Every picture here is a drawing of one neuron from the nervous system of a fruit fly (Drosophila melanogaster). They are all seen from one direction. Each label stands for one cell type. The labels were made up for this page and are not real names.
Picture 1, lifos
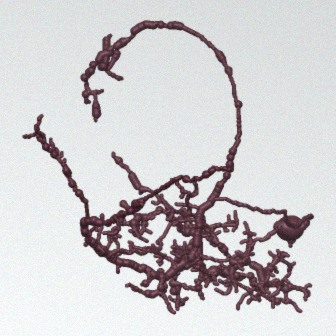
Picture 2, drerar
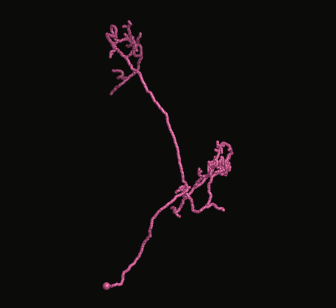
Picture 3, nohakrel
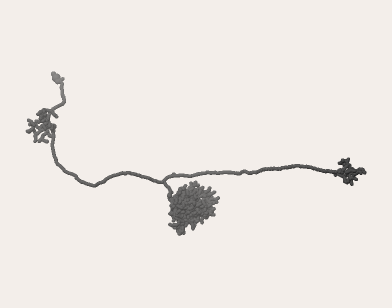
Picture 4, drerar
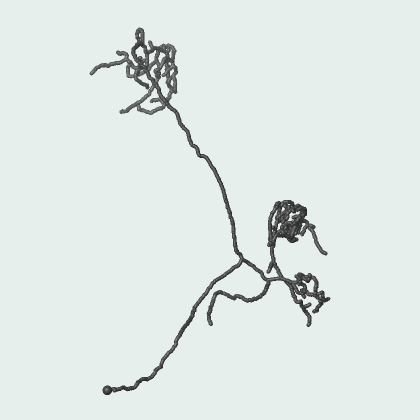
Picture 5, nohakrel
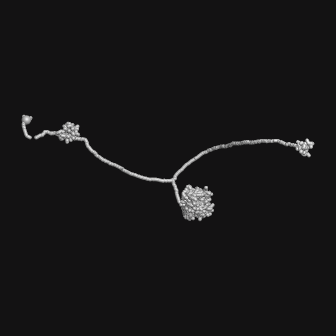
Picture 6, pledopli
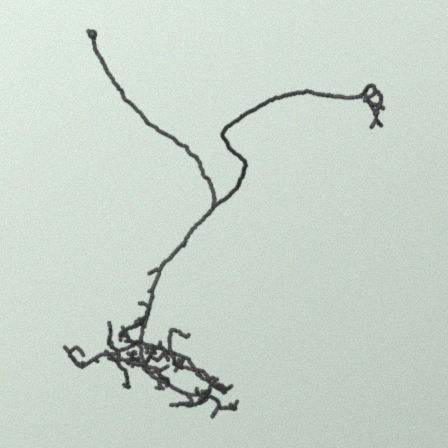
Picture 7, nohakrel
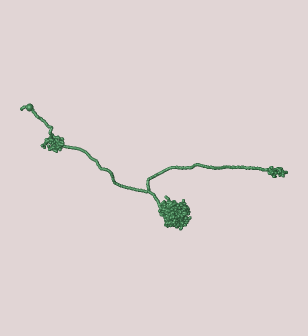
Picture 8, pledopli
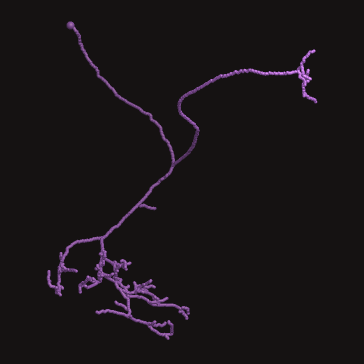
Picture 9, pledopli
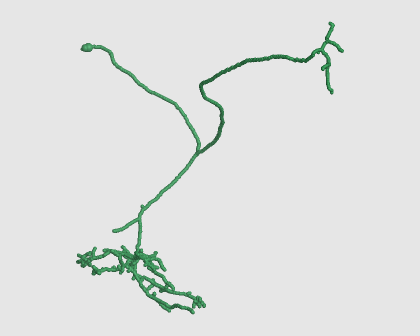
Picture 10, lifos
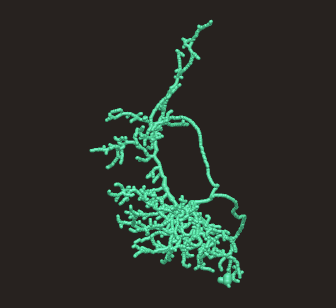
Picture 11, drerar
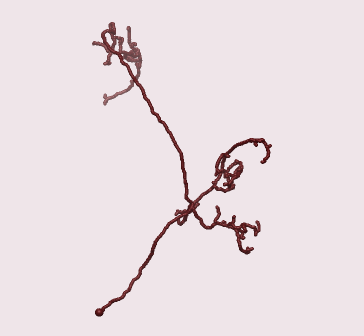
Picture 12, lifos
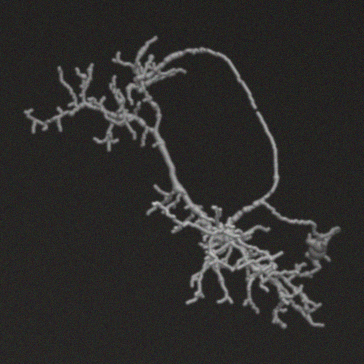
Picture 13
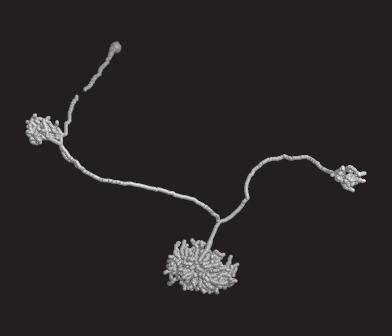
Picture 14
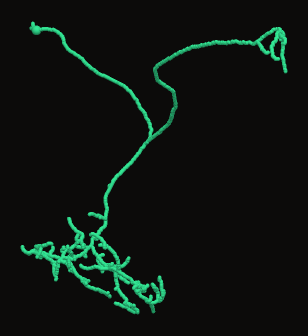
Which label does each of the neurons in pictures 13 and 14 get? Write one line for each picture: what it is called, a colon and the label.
13: nohakrel
14: pledopli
